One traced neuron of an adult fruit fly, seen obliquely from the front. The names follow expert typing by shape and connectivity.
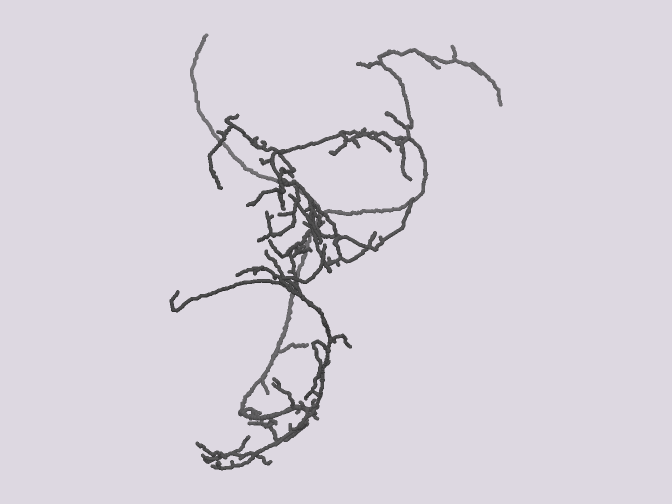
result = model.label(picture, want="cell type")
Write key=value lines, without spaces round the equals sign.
cell_type=IN19B064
